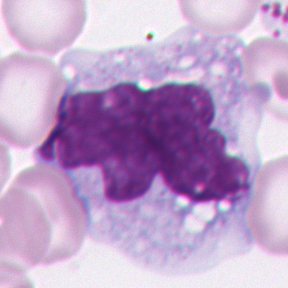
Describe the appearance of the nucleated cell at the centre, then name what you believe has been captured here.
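Nucleus irregular and folded, knobbly outline, stretched horizontally across the cell. Cytoplasm pale greyish blue, finely and faintly granular; no coarse dark granules. Cluster of small clear vacuoles just below the right part of the nucleus. Monocyte.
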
